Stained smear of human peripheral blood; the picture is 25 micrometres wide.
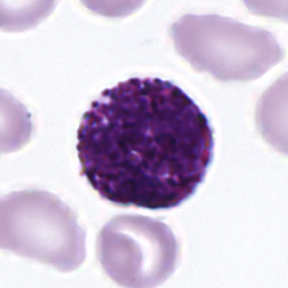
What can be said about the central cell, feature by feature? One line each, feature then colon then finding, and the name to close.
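Granules: coarse and dark purple, filling the whole cell
Granule size: varying from one granule to another
Nucleus: outline hidden beneath the granules
Margin: slightly bumpy where granules sit at the edge
Cell size: about 12 micrometres across
Name: basophil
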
